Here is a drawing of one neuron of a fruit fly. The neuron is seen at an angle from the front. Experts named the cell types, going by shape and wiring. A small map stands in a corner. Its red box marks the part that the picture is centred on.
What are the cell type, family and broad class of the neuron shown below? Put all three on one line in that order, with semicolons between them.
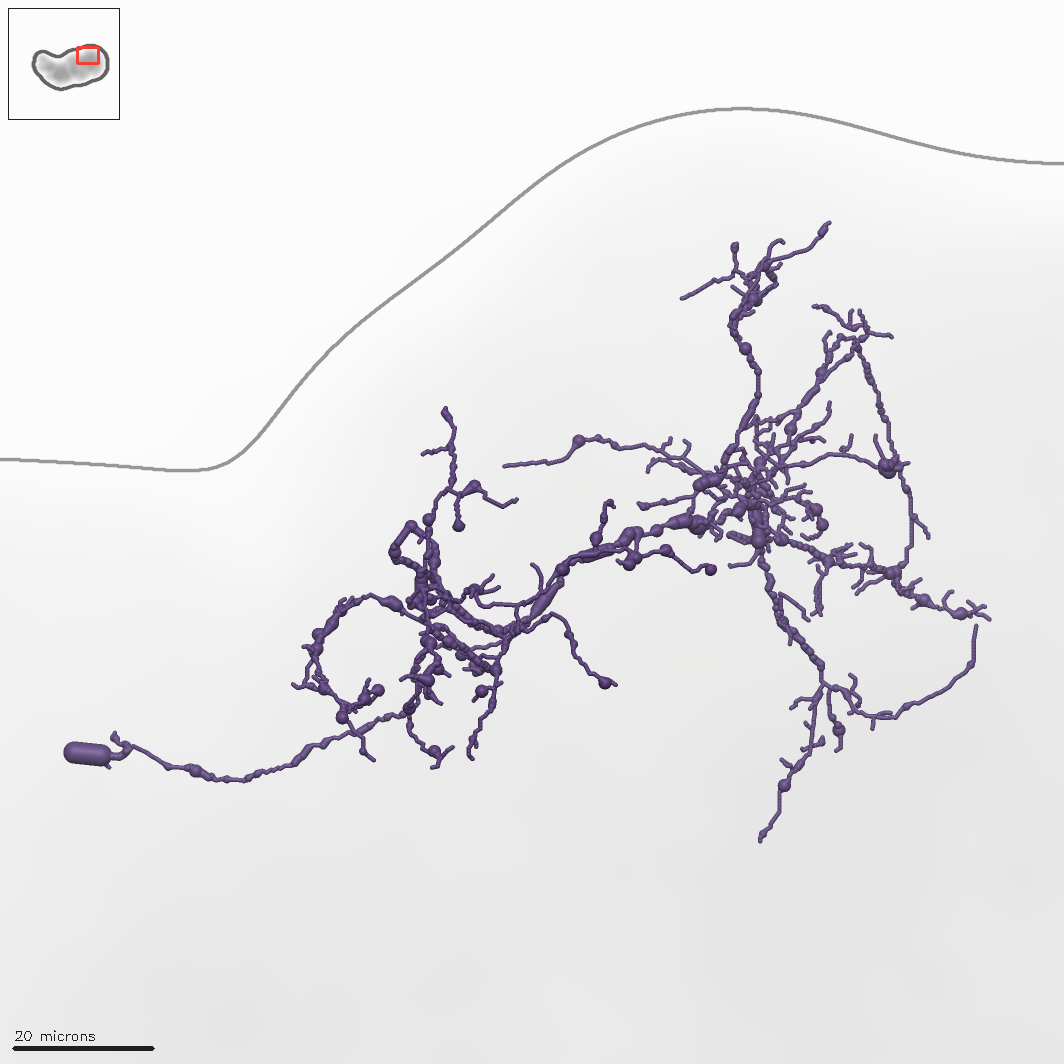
LHPV10a1b; hemilineage DM4_dorsal; central-brain intrinsic neuron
